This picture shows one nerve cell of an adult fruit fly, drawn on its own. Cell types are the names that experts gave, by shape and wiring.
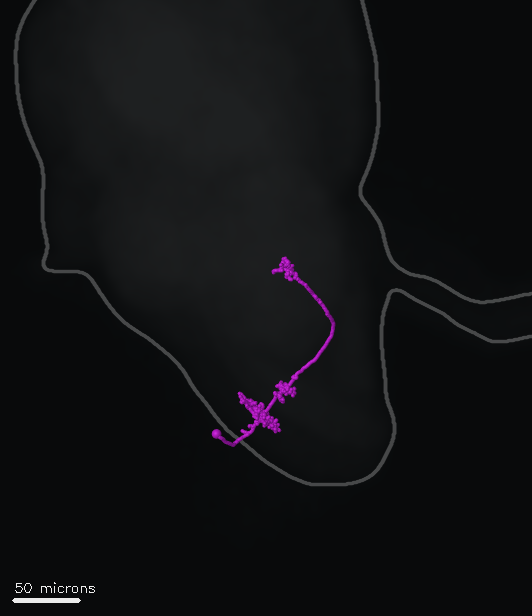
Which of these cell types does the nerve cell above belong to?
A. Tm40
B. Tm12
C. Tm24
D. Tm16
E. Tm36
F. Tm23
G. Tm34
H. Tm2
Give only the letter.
D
